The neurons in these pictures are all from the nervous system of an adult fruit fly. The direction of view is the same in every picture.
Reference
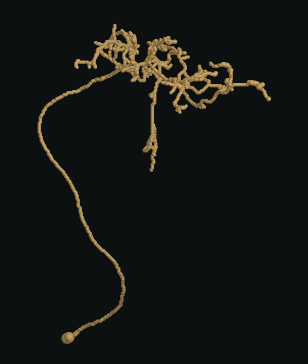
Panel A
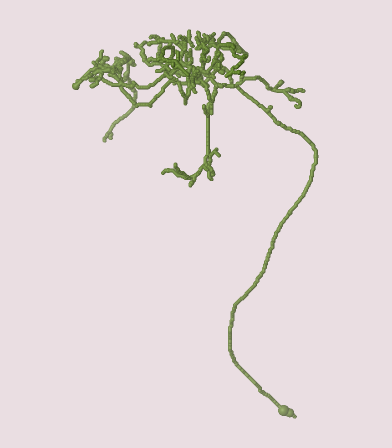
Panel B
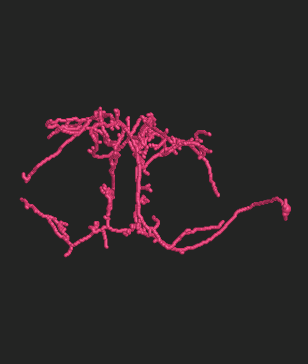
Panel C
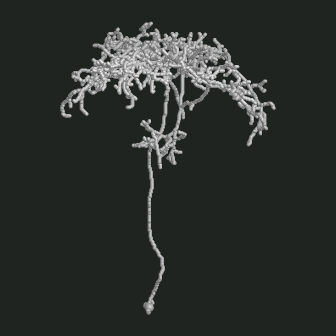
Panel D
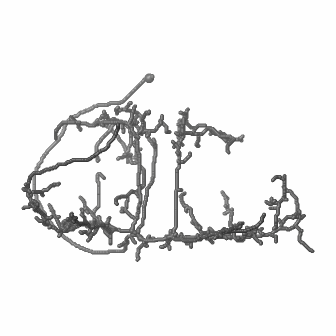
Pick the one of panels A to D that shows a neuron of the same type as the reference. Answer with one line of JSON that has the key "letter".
{"letter": "A"}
